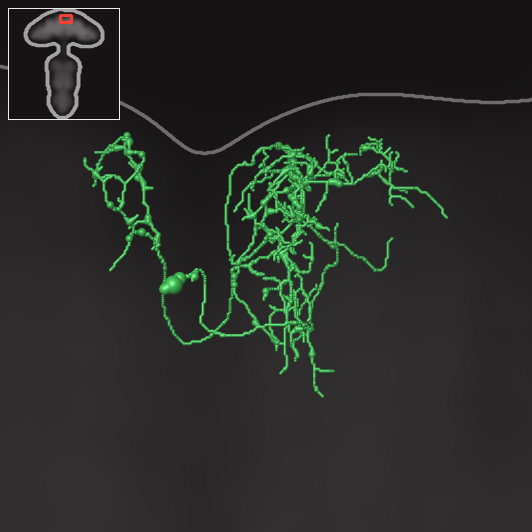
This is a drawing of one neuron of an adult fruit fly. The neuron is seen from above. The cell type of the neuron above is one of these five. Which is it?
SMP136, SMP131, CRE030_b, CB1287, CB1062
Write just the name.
CB1062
